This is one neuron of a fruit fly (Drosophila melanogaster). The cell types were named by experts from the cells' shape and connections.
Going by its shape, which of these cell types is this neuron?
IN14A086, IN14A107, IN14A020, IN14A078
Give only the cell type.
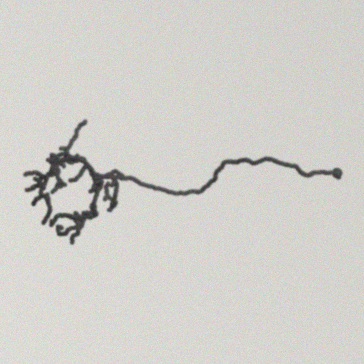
IN14A078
